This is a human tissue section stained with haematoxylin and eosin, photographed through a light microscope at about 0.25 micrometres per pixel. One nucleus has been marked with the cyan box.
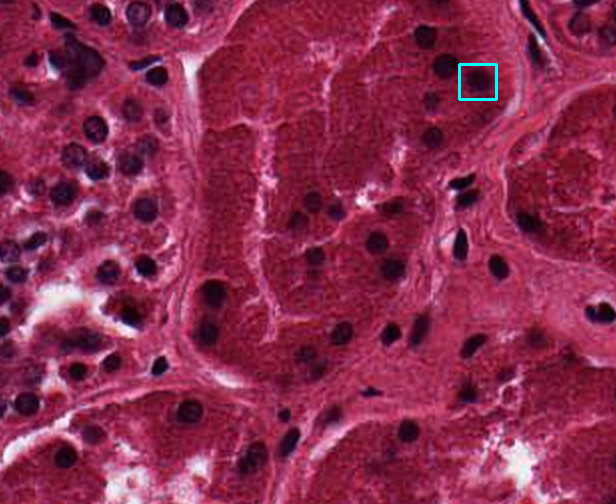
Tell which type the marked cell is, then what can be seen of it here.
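This is a proximal tubule cell. The nucleus is round and darkly, evenly stained, with a slightly soft edge. The cytoplasm around it is plentiful, deep pink-red and finely granular, with no clear border separating it from the neighbouring cells. The cell sits near the outer edge of a large tubule, just inside a thin band of pink fibres that separates it from the next tubule.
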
